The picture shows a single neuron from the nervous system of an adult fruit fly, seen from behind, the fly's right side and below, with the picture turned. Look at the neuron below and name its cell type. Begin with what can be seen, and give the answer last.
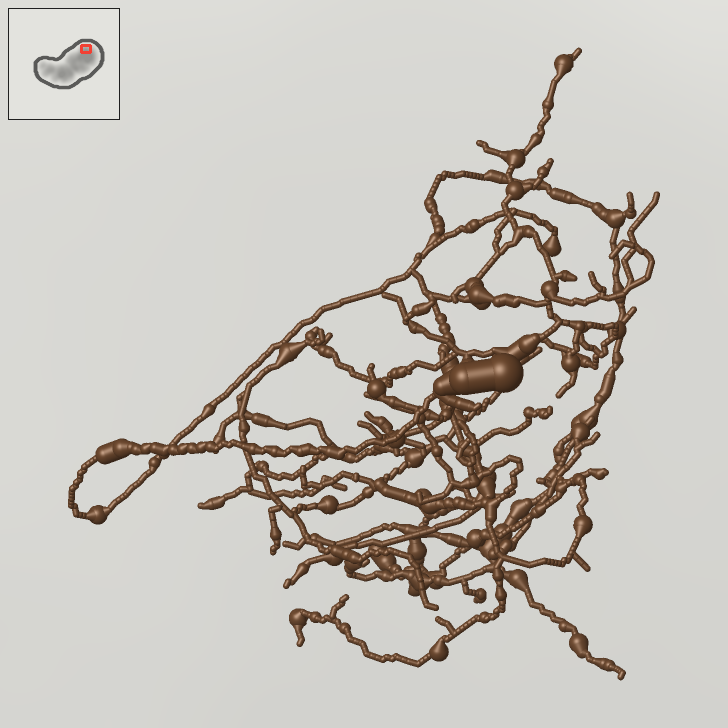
Dozens of branch ends can be seen. In this view it is about as wide as it is tall. Its broad class is central-brain intrinsic neuron. It is of cell type LHPV4k1.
